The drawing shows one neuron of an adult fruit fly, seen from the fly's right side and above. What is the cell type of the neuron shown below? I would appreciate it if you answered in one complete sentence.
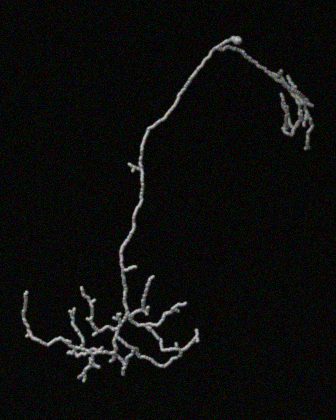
The cell type given to this neuron is MeVP14.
